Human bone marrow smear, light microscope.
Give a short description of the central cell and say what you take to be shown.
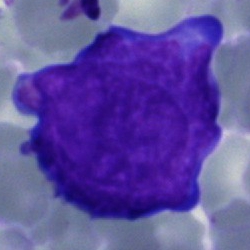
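The cytoplasm stains deep blue, and a broad tongue-like extension of it projects toward the upper right. The nucleus fills most of the cell, and its chromatin is finely stippled rather than coarsely clumped. The cell is a proerythroblast.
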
